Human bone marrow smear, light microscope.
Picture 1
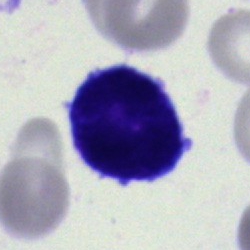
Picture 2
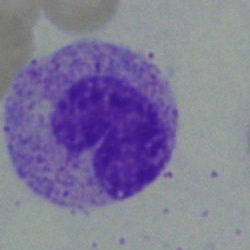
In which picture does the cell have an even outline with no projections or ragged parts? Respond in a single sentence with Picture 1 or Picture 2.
The cell of Picture 2 has a smooth border with no projections, blebs or tags.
